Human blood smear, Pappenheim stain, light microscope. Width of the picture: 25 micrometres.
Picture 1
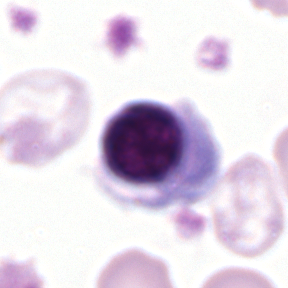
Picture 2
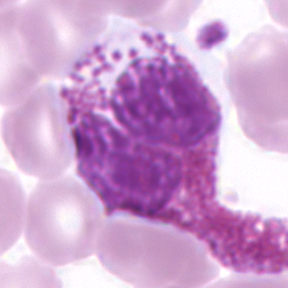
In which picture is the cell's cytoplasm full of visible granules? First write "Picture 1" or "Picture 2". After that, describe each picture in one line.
Picture 2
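What picture 1 shows: No granules are seen in the cytoplasm.
What picture 2 shows: Little clear cytoplasmic background shows between the granules.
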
